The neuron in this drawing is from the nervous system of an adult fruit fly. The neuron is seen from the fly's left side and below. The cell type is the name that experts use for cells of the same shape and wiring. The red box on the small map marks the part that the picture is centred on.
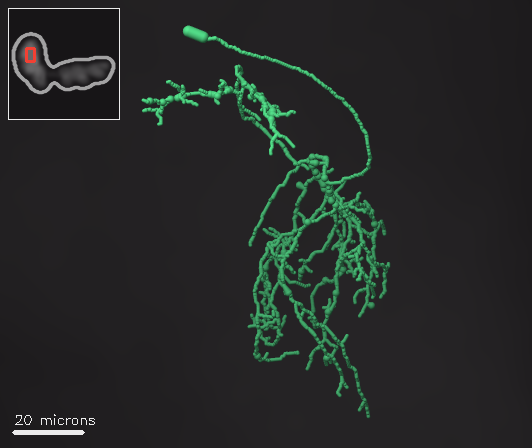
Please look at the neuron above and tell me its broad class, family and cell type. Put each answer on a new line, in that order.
central-brain intrinsic neuron
hemilineage SLPpm3
CB1628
